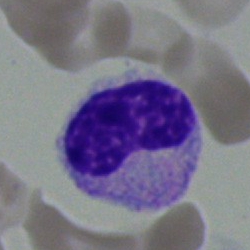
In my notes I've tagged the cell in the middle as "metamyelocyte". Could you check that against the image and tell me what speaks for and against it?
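This cell is indeed a metamyelocyte. Its bean-shaped nucleus, lying toward the upper left, has a shallow indentation along its lower edge.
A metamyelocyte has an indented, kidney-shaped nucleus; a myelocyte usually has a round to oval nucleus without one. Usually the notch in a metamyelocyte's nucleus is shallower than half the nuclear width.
The chromatin is dark purple and patchy, clumped, with small paler spots.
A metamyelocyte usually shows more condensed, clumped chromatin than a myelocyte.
A moderate amount of pale lilac cytoplasm fills the lower right of the round, smooth cell.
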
